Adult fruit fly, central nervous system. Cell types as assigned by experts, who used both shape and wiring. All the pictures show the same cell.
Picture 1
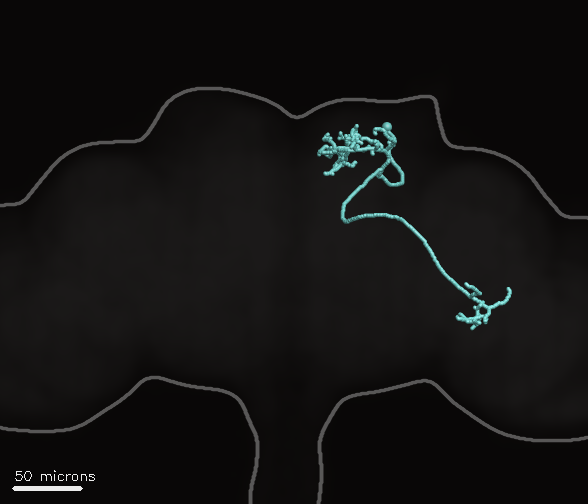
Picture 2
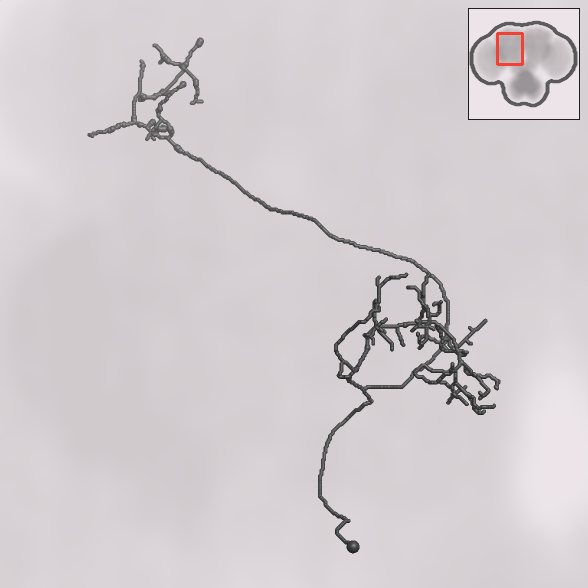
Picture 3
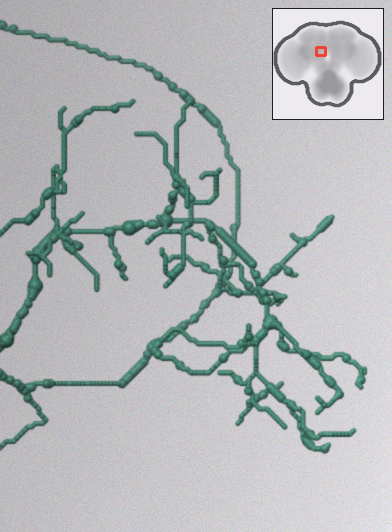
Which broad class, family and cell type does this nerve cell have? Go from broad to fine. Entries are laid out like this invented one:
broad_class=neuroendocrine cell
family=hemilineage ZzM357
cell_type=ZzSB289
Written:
broad_class=central-brain intrinsic neuron
family=hemilineage ALv1
cell_type=CB2561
